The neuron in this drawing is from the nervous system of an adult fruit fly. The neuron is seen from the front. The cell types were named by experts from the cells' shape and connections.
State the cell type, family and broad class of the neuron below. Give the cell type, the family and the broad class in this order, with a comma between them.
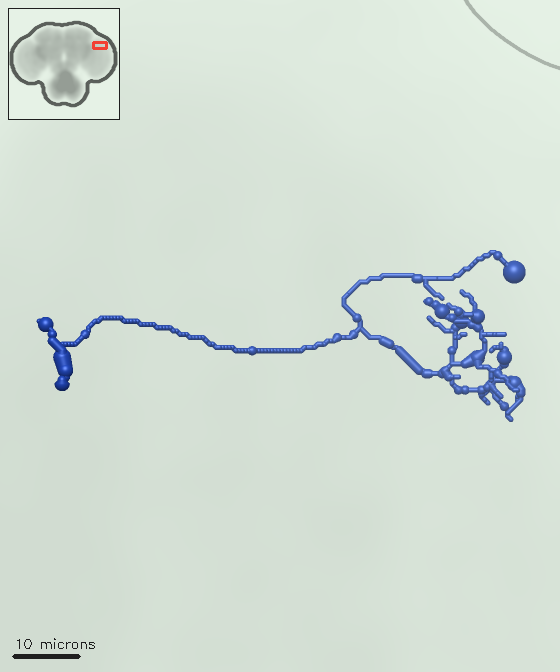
T2a, T, optic-lobe intrinsic neuron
